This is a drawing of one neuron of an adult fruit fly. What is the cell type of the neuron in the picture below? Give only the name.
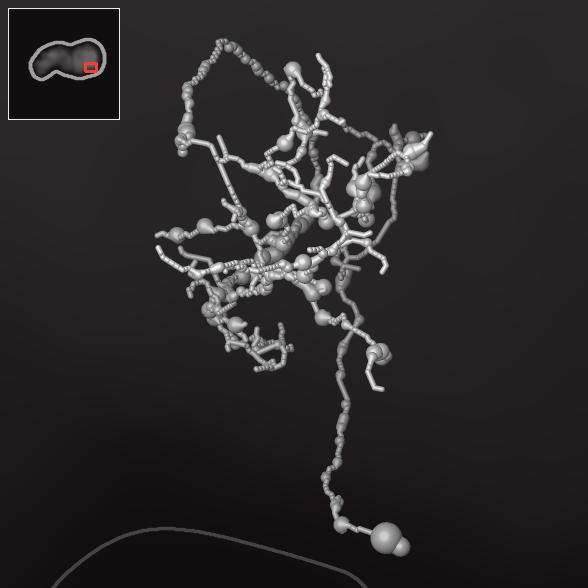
SMP355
